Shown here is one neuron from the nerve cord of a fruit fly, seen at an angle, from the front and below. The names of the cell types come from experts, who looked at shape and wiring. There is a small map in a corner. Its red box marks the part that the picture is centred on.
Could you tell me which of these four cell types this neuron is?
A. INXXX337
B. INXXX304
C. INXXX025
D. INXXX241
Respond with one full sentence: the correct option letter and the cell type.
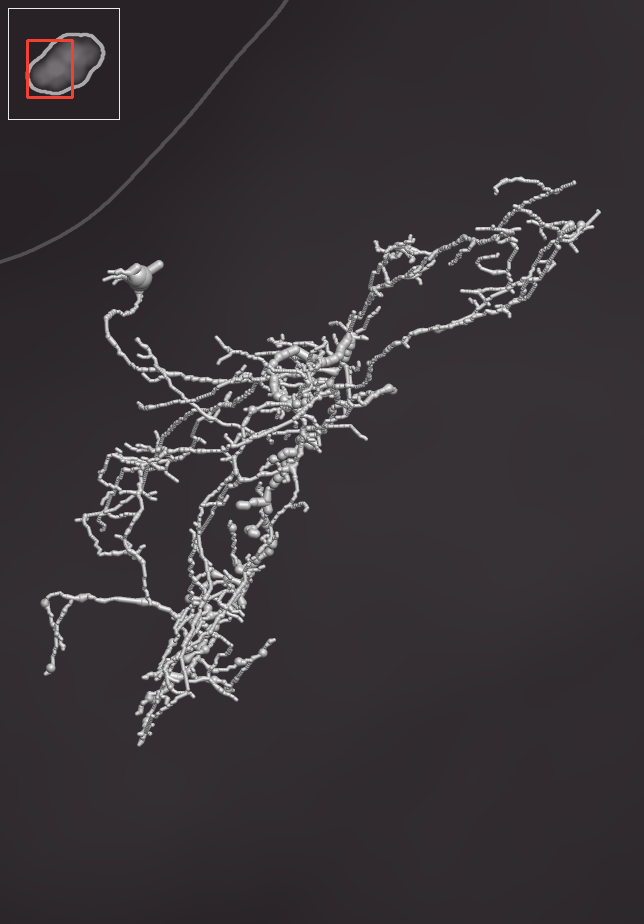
The neuron belongs to the cell type INXXX304, given as option B.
